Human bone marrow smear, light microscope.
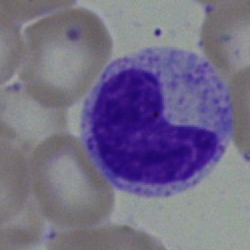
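Metamyelocyte, the central cell of a stained human bone marrow smear. Its outline is round and smooth, and the nucleus is indented on its upper right side, giving a kidney shape. Fine purple granules are scattered through the cytoplasm; no vacuoles are seen.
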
